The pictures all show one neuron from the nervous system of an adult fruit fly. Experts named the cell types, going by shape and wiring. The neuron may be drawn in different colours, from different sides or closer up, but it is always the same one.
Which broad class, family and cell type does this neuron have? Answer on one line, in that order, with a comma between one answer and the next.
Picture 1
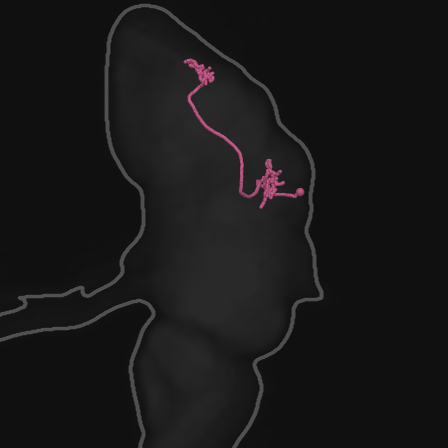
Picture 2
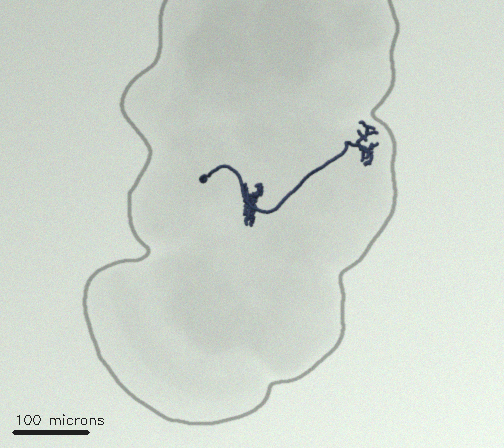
central-brain intrinsic neuron, hemilineage ALv1, CB2004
